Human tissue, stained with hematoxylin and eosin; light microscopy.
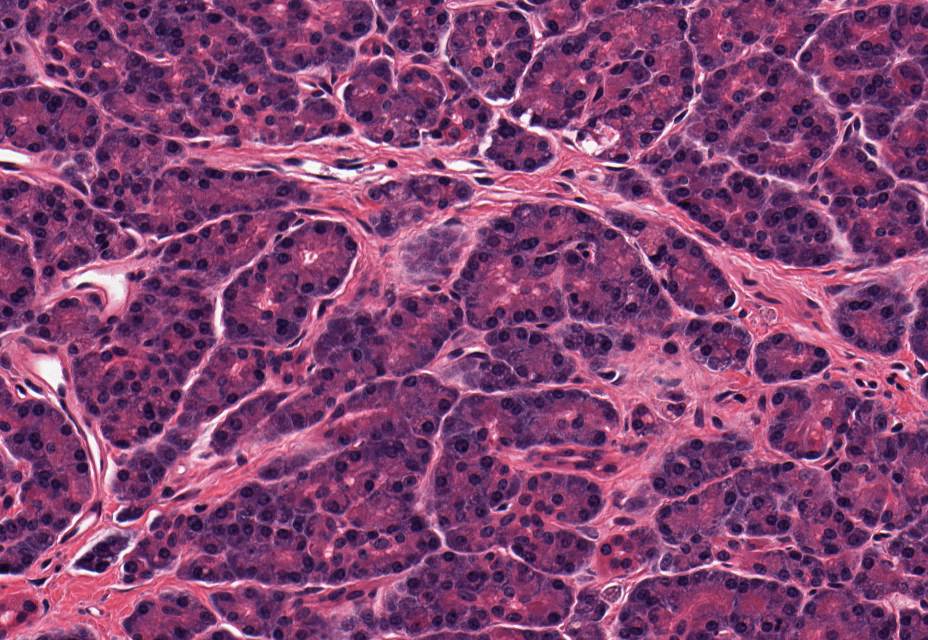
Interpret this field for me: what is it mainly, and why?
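The field shows exocrine pancreas. Check one: rounded acini, closely packed, grouped into lobules by thin pink fibrous septa. Check two: round dark nuclei at each cell base, with cytoplasm purple toward the periphery of each acinus and pink, finely granular toward its centre.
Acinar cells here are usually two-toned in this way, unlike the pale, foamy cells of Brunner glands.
Check three: the lumina are mere pinpoints.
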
